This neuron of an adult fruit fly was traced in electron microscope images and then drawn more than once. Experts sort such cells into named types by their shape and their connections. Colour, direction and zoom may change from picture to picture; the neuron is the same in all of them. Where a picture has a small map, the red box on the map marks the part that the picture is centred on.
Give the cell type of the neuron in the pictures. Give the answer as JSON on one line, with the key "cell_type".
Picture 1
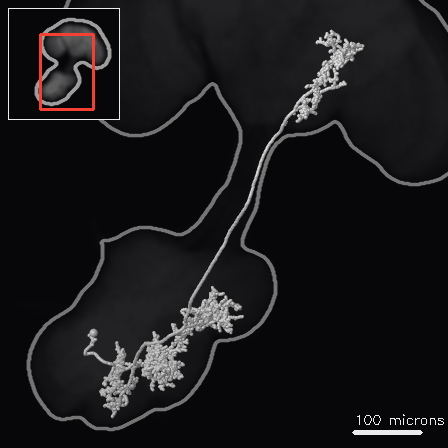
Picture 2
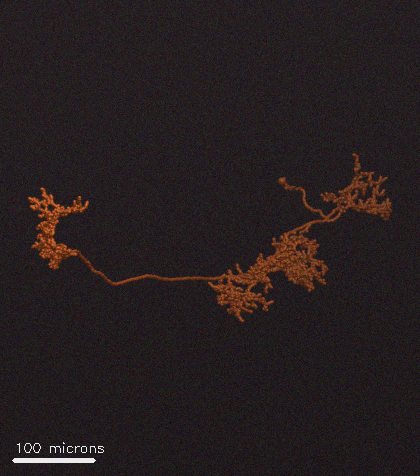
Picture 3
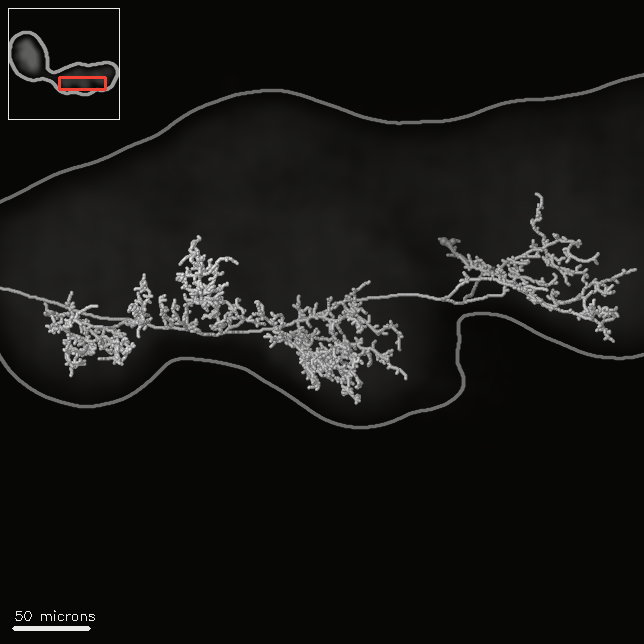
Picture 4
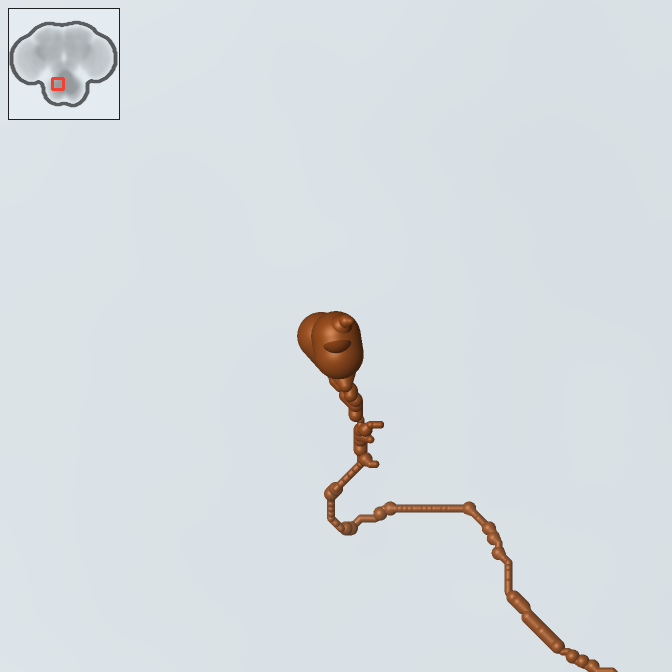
{"cell_type": "AN09B003"}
